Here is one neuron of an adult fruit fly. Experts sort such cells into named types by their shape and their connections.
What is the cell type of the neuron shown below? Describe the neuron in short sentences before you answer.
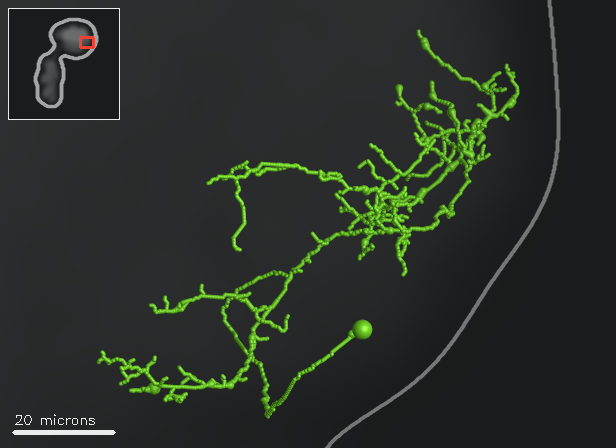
The cell body is at the bottom of the picture. From left to right in the picture it spans about 85 microns. Dozens of branch ends can be seen. This is a central-brain intrinsic neuron. The cell type is LHPV6a9_b.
